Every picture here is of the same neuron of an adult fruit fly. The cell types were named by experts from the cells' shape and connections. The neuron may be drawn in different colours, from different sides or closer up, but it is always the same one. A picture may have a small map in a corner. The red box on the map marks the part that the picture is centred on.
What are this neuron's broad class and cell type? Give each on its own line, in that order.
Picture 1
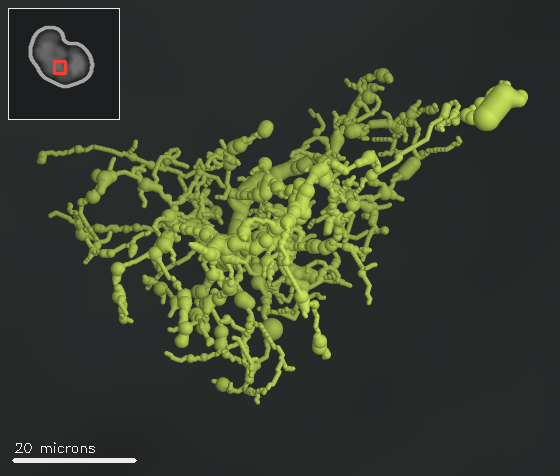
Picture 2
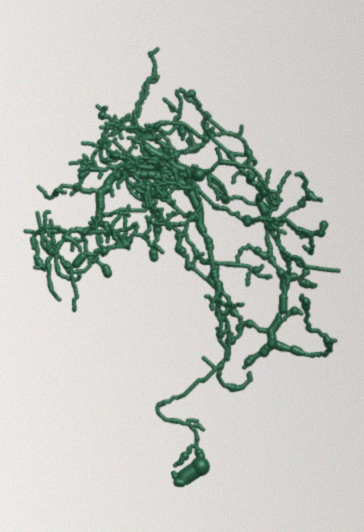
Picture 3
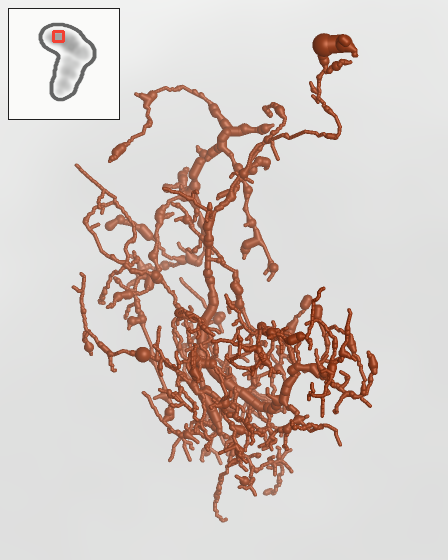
central-brain intrinsic neuron
CB1340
